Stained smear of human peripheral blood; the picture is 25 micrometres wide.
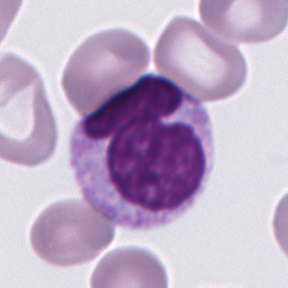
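Segmented neutrophil. The cell measures about 13 micrometres across and its nucleus about 11 micrometres, the nucleus occupying about 60% of the cell's area. Chromatin: dark purple and clumped, with paler patches between the clumps. Cytoplasm: pale lilac-pink, holding many fine, dust-like violet granules, its rim widest on the left and lower side of the nucleus.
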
